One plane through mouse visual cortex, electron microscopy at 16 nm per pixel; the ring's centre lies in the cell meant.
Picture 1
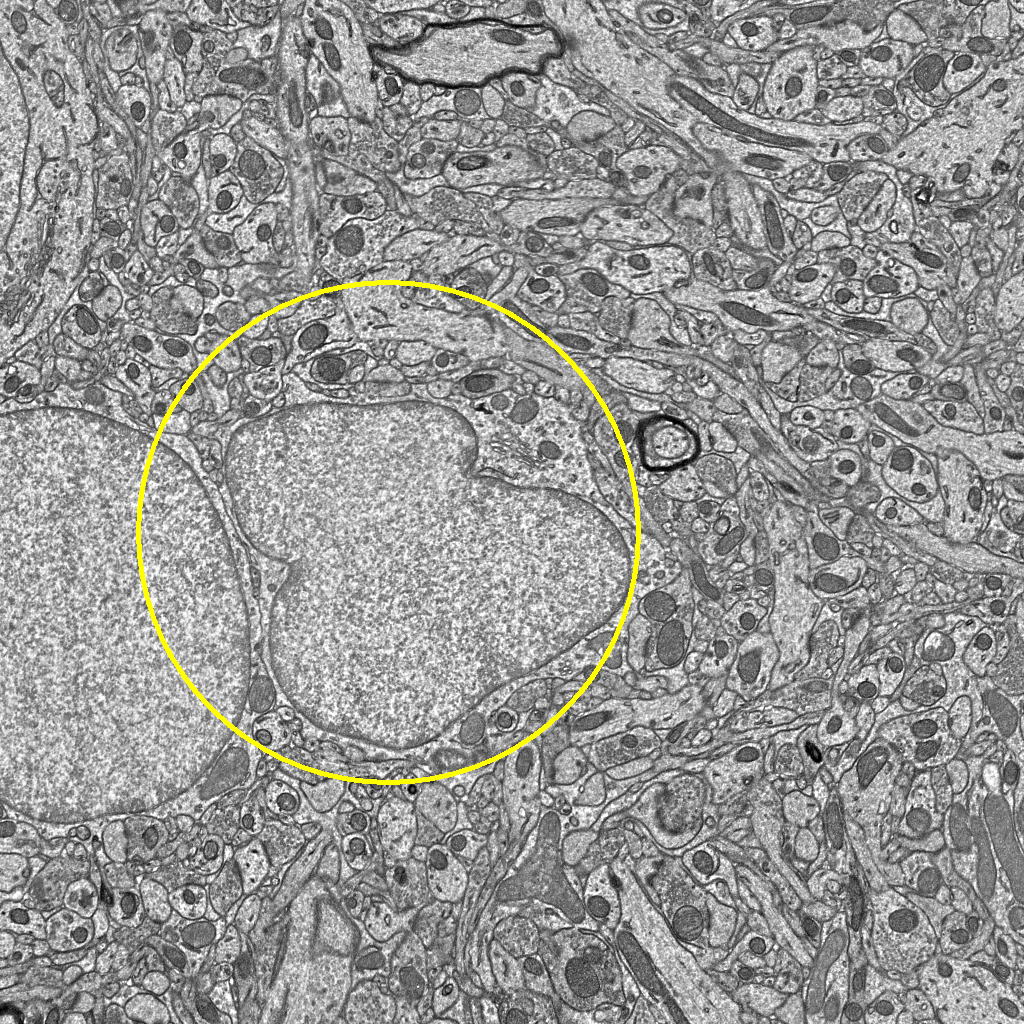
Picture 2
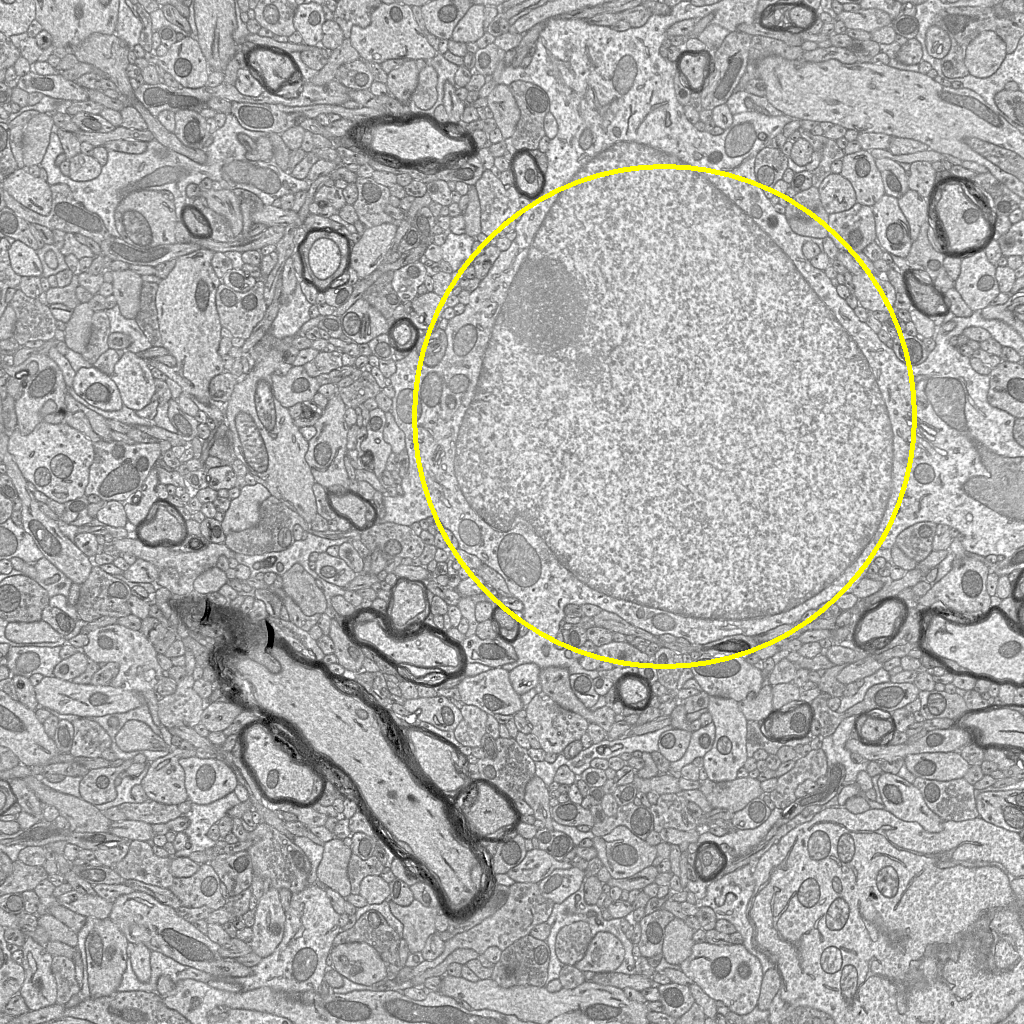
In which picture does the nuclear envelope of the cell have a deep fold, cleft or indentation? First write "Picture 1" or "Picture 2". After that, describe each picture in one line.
Picture 1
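In picture 1: The nuclear envelope folds inward in a deep notch on the upper right of the nucleus.
In picture 2: The nuclear envelope runs smoothly, without deep folds.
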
